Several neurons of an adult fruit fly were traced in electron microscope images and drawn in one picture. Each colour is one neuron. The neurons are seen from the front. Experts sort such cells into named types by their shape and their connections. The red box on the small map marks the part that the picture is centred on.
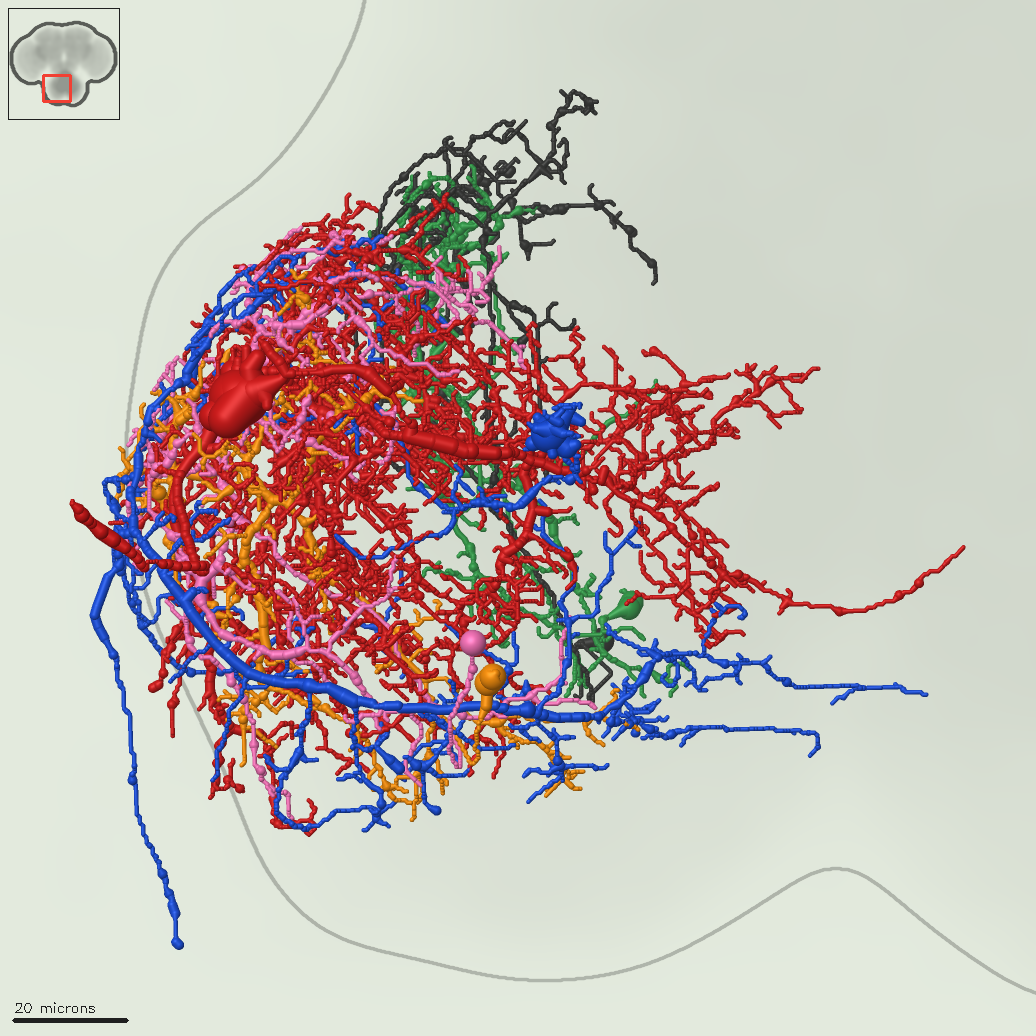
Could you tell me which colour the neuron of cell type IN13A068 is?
black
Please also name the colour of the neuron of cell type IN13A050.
green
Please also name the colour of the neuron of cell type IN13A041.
pink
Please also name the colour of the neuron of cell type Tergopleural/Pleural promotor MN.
red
